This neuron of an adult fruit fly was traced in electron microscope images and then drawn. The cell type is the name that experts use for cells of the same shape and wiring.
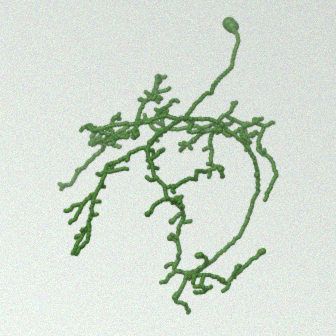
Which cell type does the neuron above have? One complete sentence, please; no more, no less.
This neuron is assigned to the cell type IN09A081.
